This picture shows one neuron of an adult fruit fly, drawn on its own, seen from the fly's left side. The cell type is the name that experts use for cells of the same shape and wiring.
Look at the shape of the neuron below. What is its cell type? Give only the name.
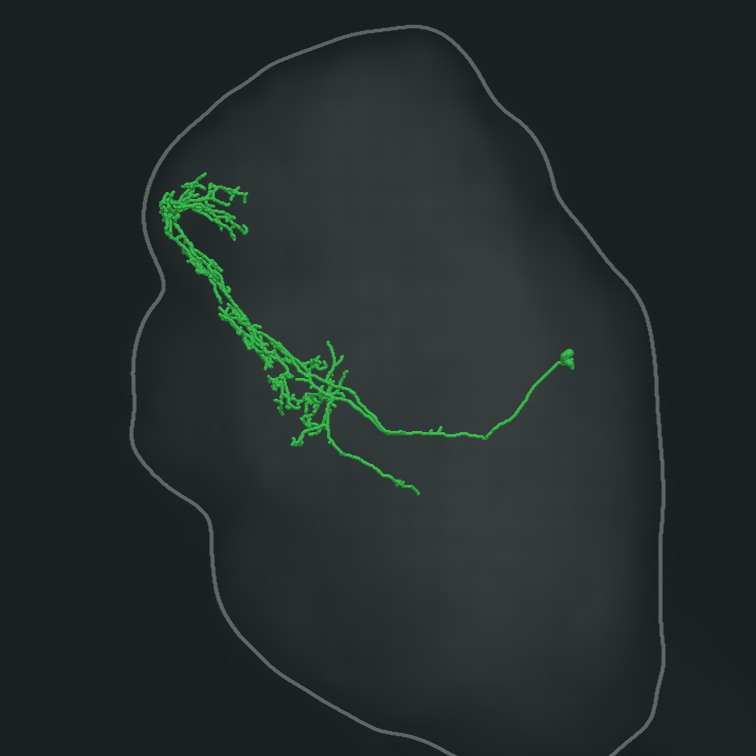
LAL185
